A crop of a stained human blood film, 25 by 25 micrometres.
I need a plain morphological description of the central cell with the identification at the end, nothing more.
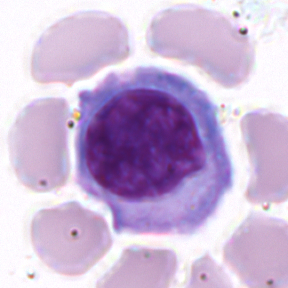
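Off-centre, toward the upper left of the cell, lies a nucleus round in outline and about 10 micrometres across. The cytoplasm is stained blue-violet and forms its widest band below and to the right of the nucleus. A paler zone in the cytoplasm lies against the lower right side of the nucleus. The cell is a plasma cell.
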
